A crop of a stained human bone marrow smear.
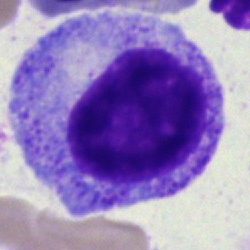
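Promyelocyte: the central cell of this stained bone marrow smear. The outline is roughly round. The nucleus is off-centre, shifted towards the right side of the cell. Its chromatin stains dark purple and appears fairly dense, with a few slightly lighter patches. Many purple granules are scattered throughout the cytoplasm.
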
